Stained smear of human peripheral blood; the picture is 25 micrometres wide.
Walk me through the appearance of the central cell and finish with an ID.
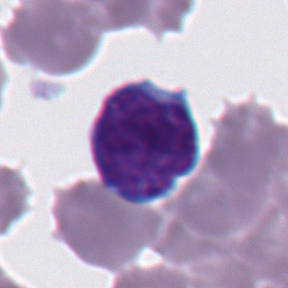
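A round nucleus occupies nearly the whole cell and measures about 9 micrometres across. Its chromatin is dense, dark purple and coarsely clumped. Cytoplasm appears only as a very thin pale blue rim, visible mainly at the upper right. This is a typical lymphocyte.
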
